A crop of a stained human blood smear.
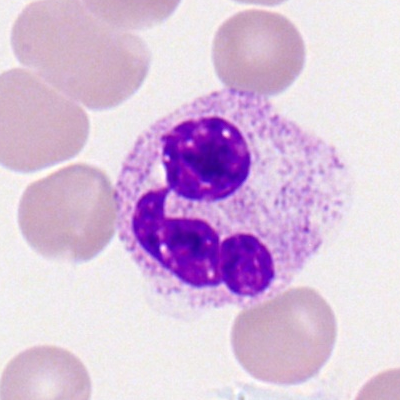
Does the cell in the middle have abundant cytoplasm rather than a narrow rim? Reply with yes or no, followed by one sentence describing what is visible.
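Yes. The cytoplasm is plentiful and pale pinkish-lilac.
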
